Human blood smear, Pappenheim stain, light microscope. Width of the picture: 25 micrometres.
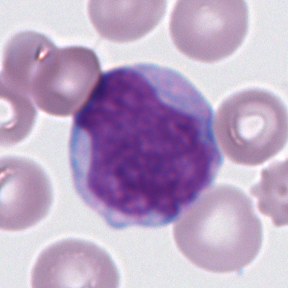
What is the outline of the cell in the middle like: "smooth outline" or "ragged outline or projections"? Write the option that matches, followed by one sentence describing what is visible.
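Smooth outline. The cell's outline is roughly round and smooth.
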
